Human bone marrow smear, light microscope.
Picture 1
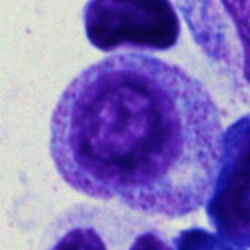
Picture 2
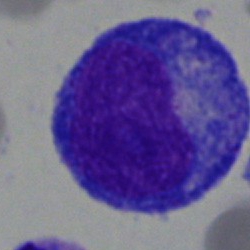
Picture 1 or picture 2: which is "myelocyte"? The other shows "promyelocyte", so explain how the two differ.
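Picture 1 shows the myelocyte and picture 2 the promyelocyte. In picture 1 the chromatin is darker at the nuclear rim and paler and mottled centrally, whereas in picture 2 it is fine, evenly spread and purple. Picture 2's nucleus lies off-centre toward the left, and its deep blue cytoplasm shows a paler area beside the nucleus's right edge. Picture 1's cytoplasm has fine pinkish-purple granules scattered throughout and no vacuoles.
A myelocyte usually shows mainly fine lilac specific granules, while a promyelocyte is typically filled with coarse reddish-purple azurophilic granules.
In picture 1, another cell's dark-staining nucleus lies just above the top edge.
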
